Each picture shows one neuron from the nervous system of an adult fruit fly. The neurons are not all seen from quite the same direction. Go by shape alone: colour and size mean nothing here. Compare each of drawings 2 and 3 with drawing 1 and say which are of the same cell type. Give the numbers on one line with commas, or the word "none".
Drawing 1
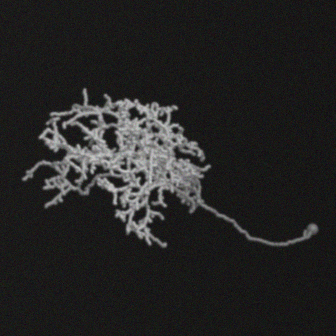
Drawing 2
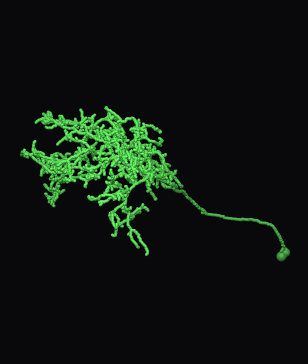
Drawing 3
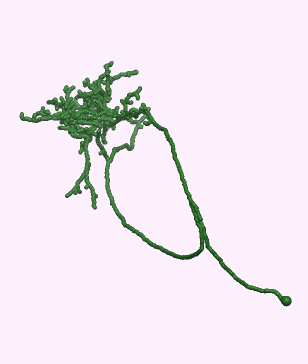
2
